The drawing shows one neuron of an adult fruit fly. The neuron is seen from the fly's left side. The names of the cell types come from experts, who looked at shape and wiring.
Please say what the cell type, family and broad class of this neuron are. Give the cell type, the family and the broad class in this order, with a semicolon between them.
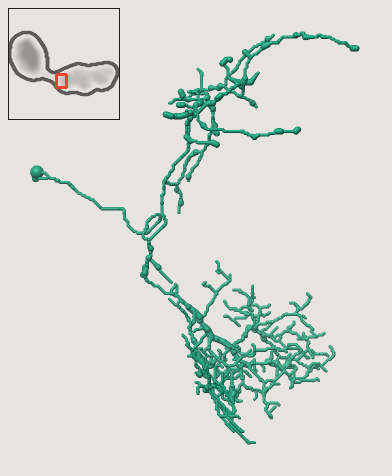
IN08A021; hemilineage 08A; nerve-cord intrinsic neuron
